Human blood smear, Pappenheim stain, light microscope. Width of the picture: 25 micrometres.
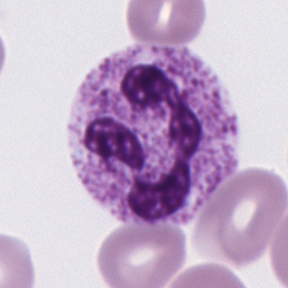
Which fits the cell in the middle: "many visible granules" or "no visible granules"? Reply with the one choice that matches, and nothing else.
Many visible granules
